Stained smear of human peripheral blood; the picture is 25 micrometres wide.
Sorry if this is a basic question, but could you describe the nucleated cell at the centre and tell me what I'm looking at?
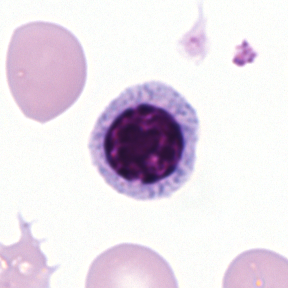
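Diameter about 10 micrometres. Nucleus round in outline, about 7 micrometres, near the centre, filling about 50% of cell area; cytoplasm rim roughly even all round. Chromatin dark purple, coarsely clumped, paler streaks between clumps. Cytoplasm pale greyish blue, faint fine speckling only, no coarse or distinctly coloured granules. Name: normoblast.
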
